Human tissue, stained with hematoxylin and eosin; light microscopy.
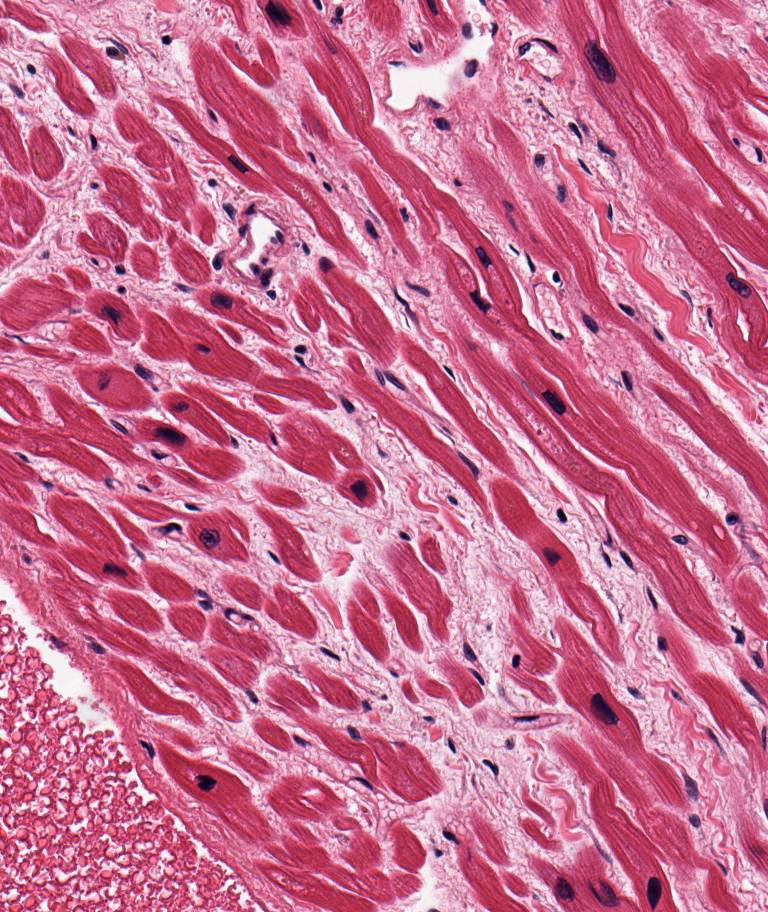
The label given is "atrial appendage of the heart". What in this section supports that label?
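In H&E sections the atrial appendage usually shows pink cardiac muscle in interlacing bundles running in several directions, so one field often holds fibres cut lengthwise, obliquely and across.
This section of the atrial appendage of the heart agrees: in the lower left the muscle cells are cut across or obliquely, giving rounded and oval profiles, while lengthwise-cut cells show faint cross-striations in their deep pink cytoplasm.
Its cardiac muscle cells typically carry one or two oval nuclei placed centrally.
Here each muscle cell has a single nucleus lying centrally, which also fits. Between the muscle cells lies pale, loose, finely fibrillar connective tissue with scattered small dark spindle nuclei.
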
